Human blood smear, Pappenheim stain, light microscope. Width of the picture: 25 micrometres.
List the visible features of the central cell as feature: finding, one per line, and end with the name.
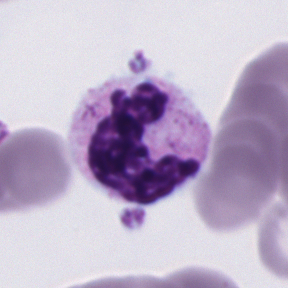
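Nucleus: curves around a clear cytoplasmic area at its upper right
Chromatin: dark purple, coarsely clumped
Nucleoli: none visible
Cytoplasm: pale pink
Name: segmented neutrophil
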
